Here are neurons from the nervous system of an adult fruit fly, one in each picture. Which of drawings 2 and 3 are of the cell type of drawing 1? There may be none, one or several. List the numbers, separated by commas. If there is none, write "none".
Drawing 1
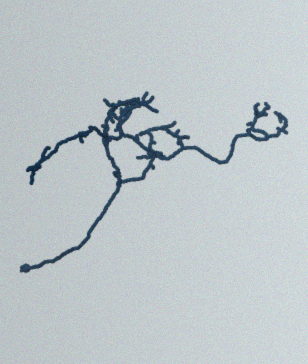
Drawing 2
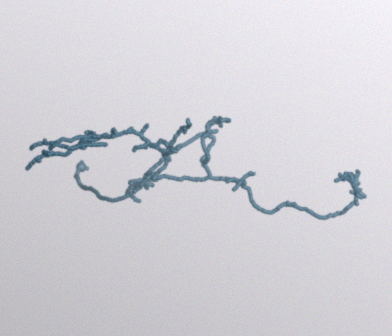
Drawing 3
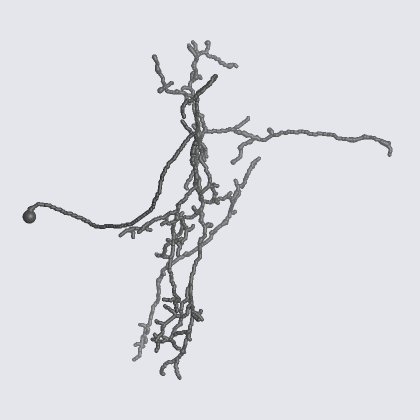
2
